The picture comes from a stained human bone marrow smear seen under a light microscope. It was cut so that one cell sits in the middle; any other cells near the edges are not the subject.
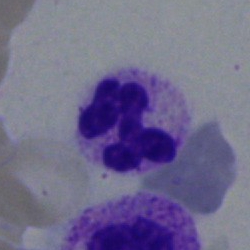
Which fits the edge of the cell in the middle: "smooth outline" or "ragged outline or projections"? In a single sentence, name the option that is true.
The cell's outline is smooth, without projections.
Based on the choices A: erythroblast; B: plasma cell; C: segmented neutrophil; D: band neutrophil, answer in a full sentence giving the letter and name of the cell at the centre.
The correct response is option C, naming the cell in the middle as a segmented neutrophil.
